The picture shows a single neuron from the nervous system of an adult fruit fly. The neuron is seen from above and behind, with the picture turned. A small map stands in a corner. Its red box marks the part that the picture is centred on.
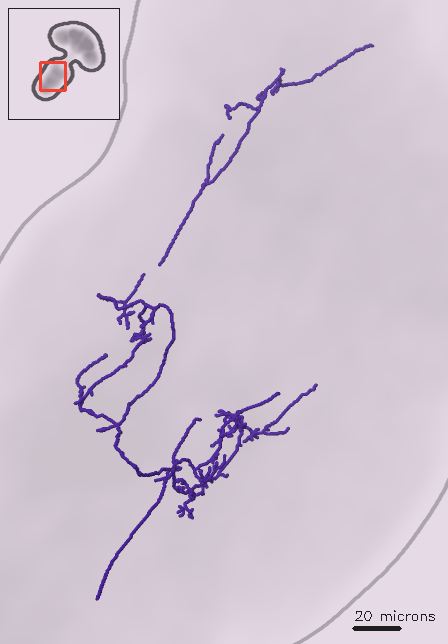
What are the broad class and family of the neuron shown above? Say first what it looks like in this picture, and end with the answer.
No cell body is drawn. By the scale bar it is about 250 microns tall in this view. The picture shows dozens of branch ends. This is a nerve-cord intrinsic neuron. The family is hemilineage 06A.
